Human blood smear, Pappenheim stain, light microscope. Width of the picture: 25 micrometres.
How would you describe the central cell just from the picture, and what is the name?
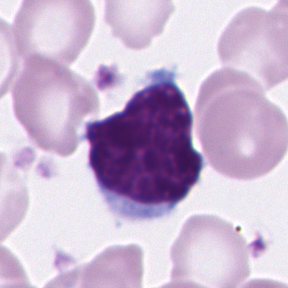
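Take the size first: the cell is about 13 by 11 micrometres, and its nucleus, about 11 micrometres across, fills about 80% of the cell's area. The chromatin is dark purple and coarsely clumped. The scant cytoplasm is pale blue and lies mostly as a crescent along the lower edge. From the top edge, a fine, wispy blue fringe projects. This is a typical lymphocyte.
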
